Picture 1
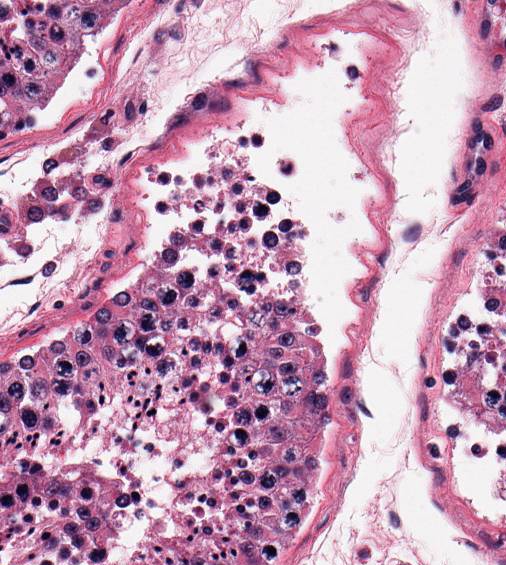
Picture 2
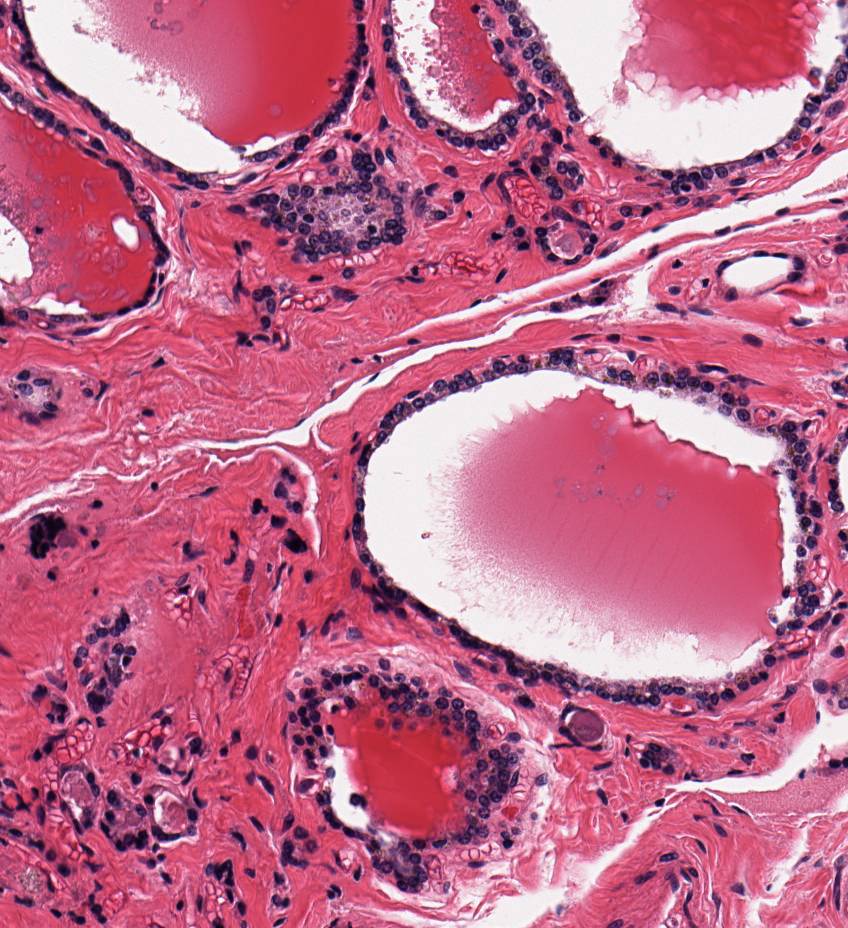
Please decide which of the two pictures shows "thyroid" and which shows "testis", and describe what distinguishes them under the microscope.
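Testis is in picture 1, thyroid in picture 2. The testis shows parts of several rounded tubular units, the largest and most cellular at lower left. Each has a thick, wavy, bright pink fibrous wall with flattened, spindle-shaped dark nuclei along it. The large tubule is packed with rounded cells having round, dark-staining nuclei. The thyroid shows several rounded, dilated spaces of homogeneous pink material, largest right of centre, in dense, wavy pink collagen with sparse dark nuclei. The large spaces have a single lining layer of flattened to low cuboidal cells with small round dark nuclei.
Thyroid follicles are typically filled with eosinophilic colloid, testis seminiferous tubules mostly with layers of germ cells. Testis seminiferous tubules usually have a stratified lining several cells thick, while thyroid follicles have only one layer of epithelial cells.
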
